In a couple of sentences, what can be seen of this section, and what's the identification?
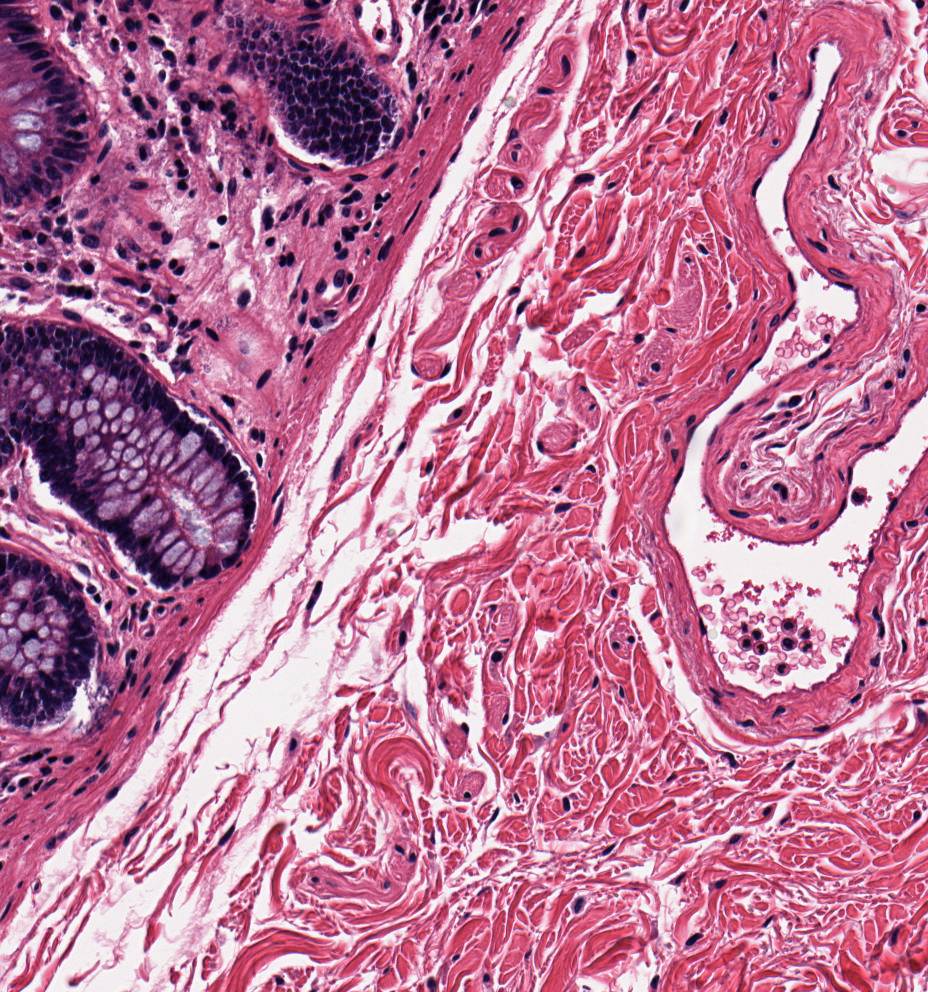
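First, the crypts along the left edge are crowded with goblet cells holding pale mucin vacuoles. Second, a thin band of smooth muscle with elongated nuclei lies just beneath them. Third, the stroma between the crypts at upper left holds many scattered small round and oval nuclei. Fourth, a large thin-walled vessel with a winding, irregular outline sits in the right half. This is transverse colon.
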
